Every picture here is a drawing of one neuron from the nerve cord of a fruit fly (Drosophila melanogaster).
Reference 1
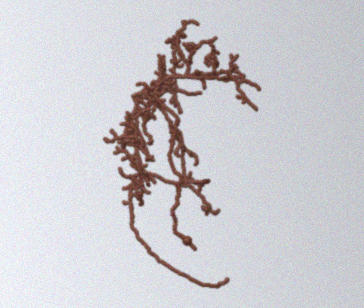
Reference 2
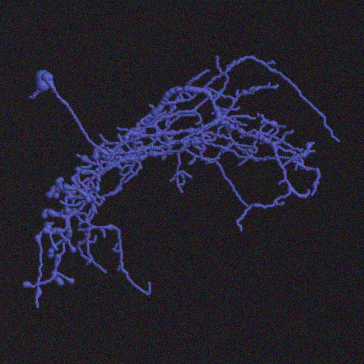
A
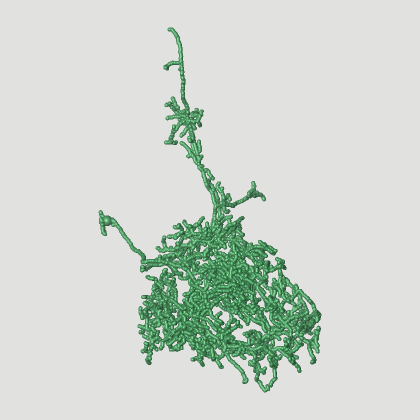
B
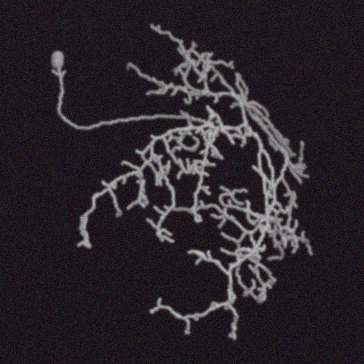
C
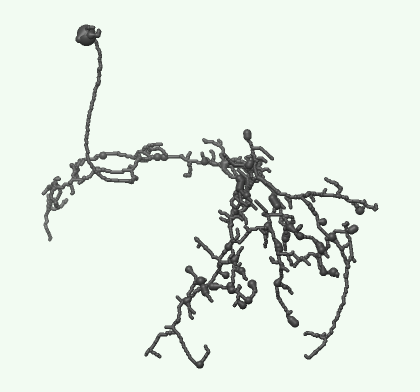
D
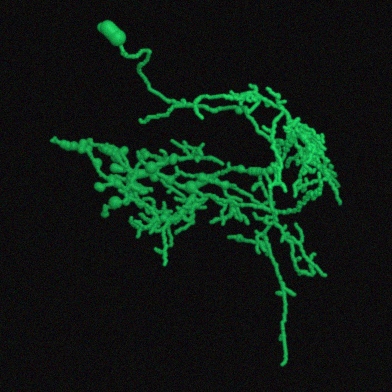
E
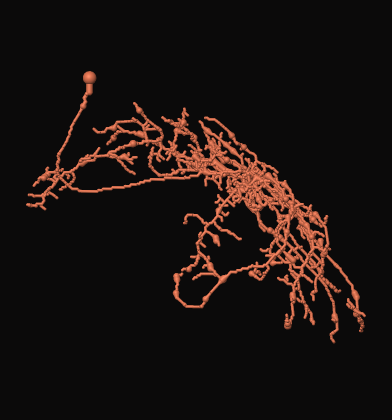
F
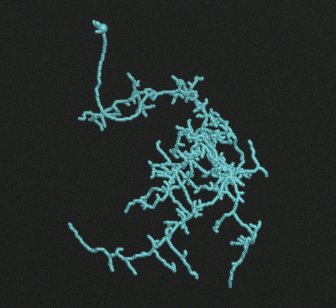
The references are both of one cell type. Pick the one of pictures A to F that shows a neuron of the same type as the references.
D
